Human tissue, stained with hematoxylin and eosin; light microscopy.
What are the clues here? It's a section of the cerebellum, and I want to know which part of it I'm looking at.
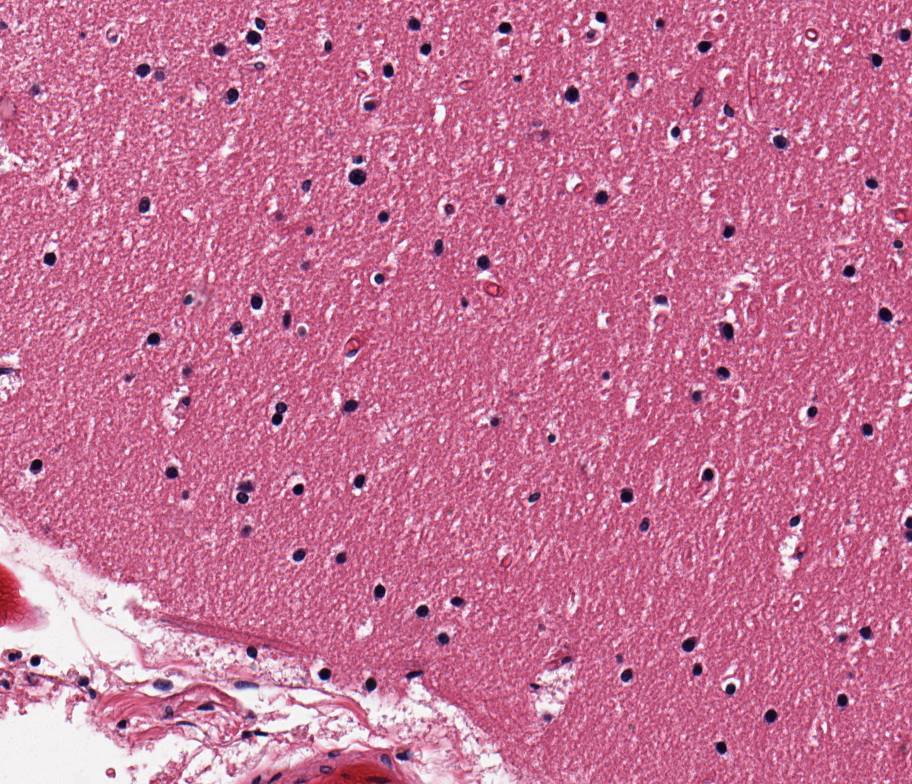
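Answer: the molecular layer. A uniform, finely fibrillary pink matrix fills nearly the whole field, with no epithelium or glands. Its small round dark-blue nuclei, most with little or no cytoplasm around them, are sparse and fairly evenly scattered.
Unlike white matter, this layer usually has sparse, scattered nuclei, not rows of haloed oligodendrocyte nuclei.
Loose pale fibrous tissue lies beyond its lower left edge.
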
